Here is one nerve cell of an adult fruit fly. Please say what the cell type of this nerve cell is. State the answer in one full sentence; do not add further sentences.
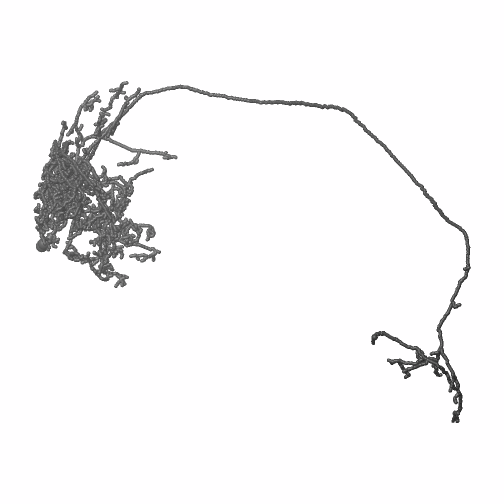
Within the cell type AVLP112 sits this nerve cell.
